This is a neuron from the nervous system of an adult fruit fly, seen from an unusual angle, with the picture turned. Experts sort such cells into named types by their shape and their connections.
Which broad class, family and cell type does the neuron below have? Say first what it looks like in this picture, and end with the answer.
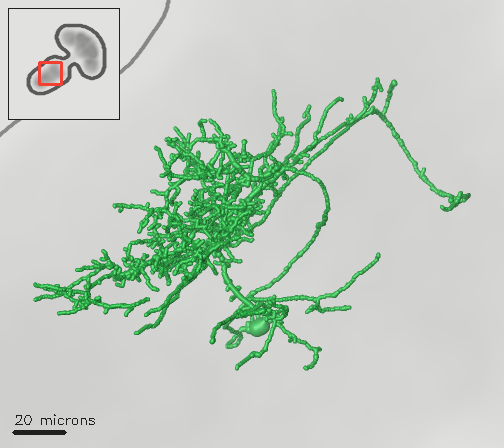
It lies in the nerve cord. Its cell body lies at the bottom of the picture. By the scale bar it is about 170 microns wide in this view. Its broad class is nerve-cord intrinsic neuron. Its family is hemilineage 02A. The cell type is IN02A026.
